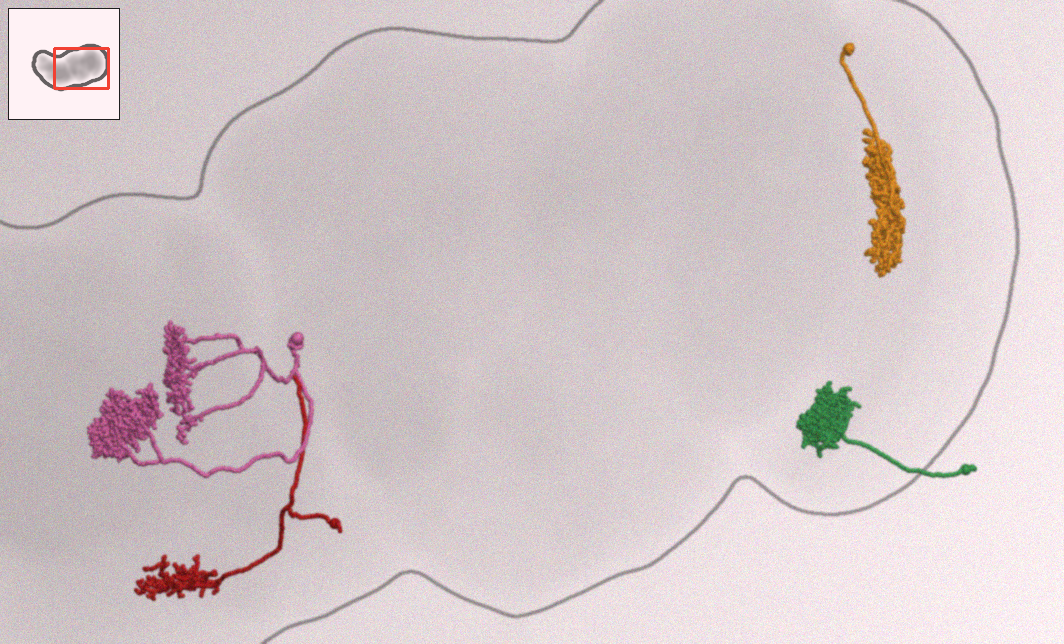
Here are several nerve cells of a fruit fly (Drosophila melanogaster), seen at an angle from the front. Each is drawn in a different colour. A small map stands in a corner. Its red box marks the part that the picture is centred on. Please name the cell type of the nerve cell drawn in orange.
Pm2b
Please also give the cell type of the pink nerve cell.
MeLo9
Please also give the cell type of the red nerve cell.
MeLo7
